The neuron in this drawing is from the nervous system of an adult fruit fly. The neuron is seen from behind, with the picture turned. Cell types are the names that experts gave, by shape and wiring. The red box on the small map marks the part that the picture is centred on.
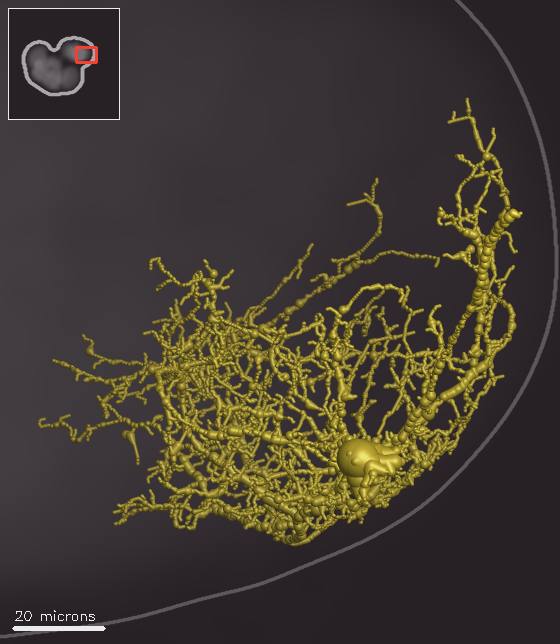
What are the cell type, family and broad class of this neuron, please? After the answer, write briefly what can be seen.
Its cell type is Sternal posterior rotator MN. Its family is hemilineage 20B.21B.22B. It is a motor neuron of the nerve cord. By the scale bar it is about 110 microns wide in this view. More than a hundred branch ends can be seen.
